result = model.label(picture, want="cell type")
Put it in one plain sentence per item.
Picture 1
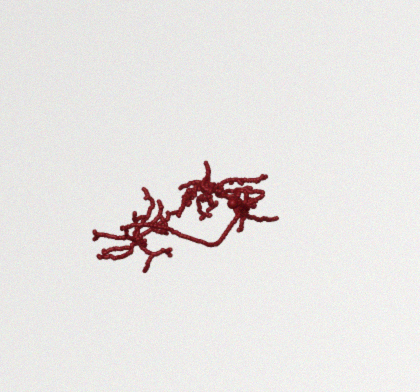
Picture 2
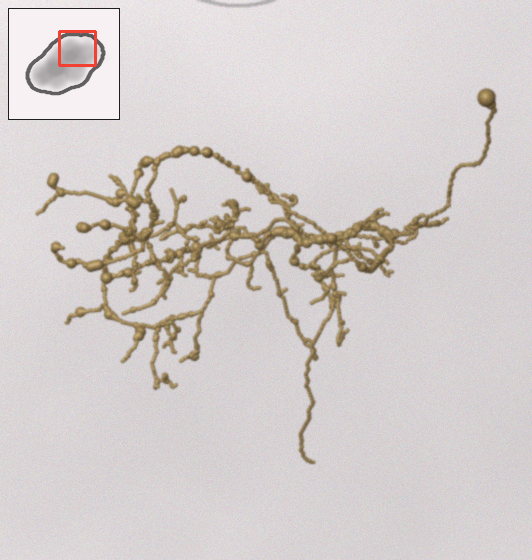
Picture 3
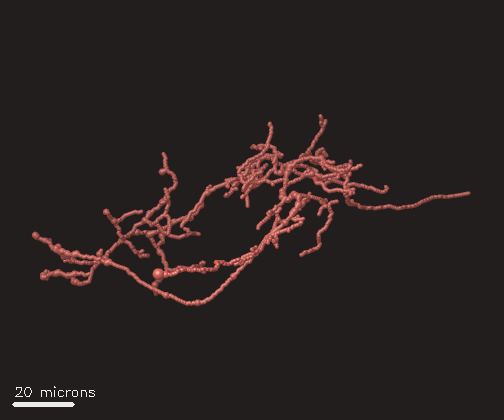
The cell type is IN01A078.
